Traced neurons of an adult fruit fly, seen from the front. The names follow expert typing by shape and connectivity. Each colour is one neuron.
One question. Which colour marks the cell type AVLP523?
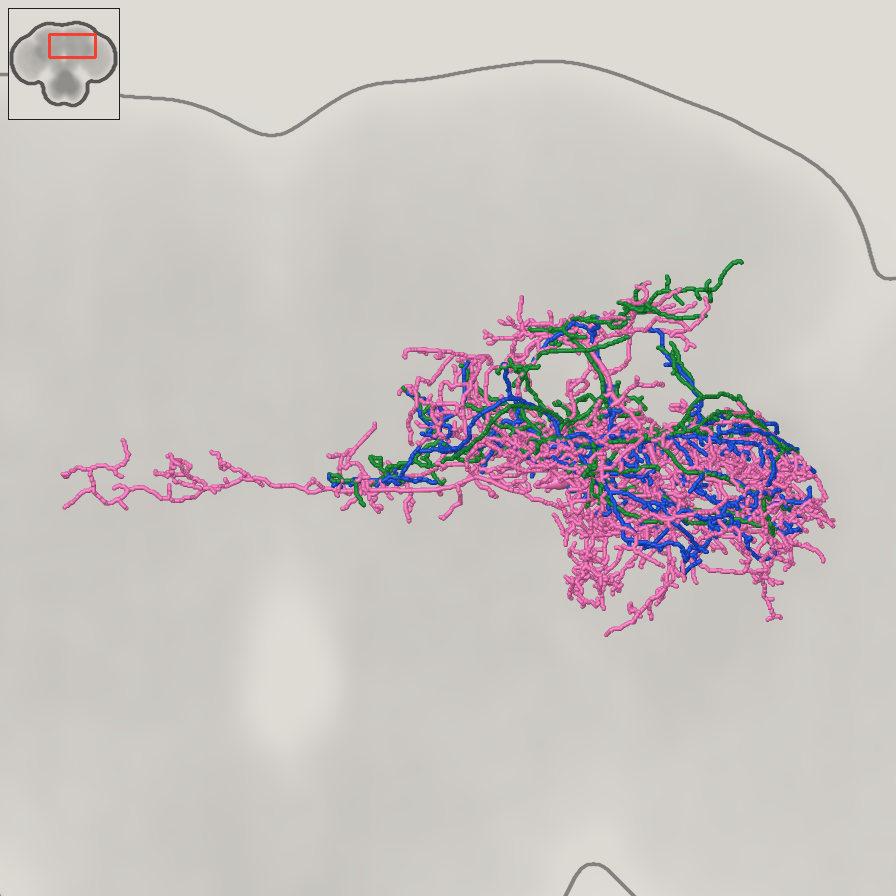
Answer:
blue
